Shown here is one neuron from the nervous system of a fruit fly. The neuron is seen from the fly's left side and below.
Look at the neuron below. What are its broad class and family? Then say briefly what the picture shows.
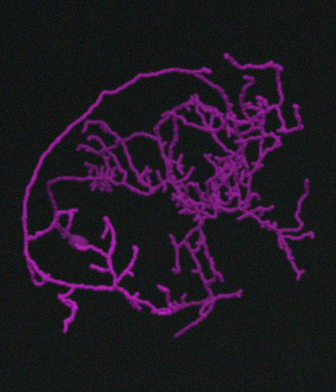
This is a central-brain intrinsic neuron. Its family is hemilineage VLPd1. Its cell body lies on the left of the picture. Dozens of branch ends can be seen.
